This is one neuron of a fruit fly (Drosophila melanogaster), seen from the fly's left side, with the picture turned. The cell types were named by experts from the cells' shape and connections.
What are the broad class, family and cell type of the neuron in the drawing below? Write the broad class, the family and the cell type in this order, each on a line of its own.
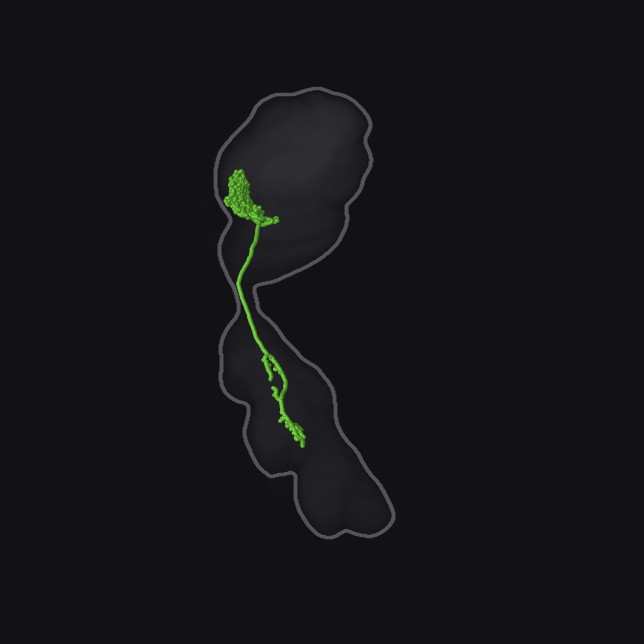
descending neuron
DNge
DNge042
